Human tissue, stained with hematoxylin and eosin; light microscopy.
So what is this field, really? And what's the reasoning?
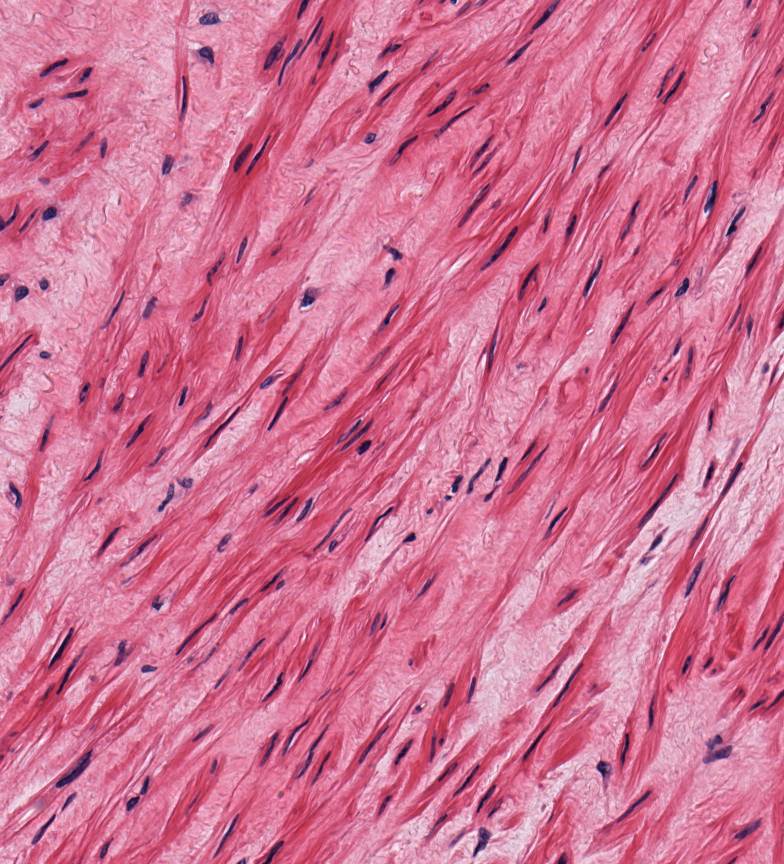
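Identification: tunica media of an artery. Spindle cells with deep pink cytoplasm lie in long parallel bundles running diagonally from lower left to upper right. Pale pink, finely wavy fibrillar material separates the bundles.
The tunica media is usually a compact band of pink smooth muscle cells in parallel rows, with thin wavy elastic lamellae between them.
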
